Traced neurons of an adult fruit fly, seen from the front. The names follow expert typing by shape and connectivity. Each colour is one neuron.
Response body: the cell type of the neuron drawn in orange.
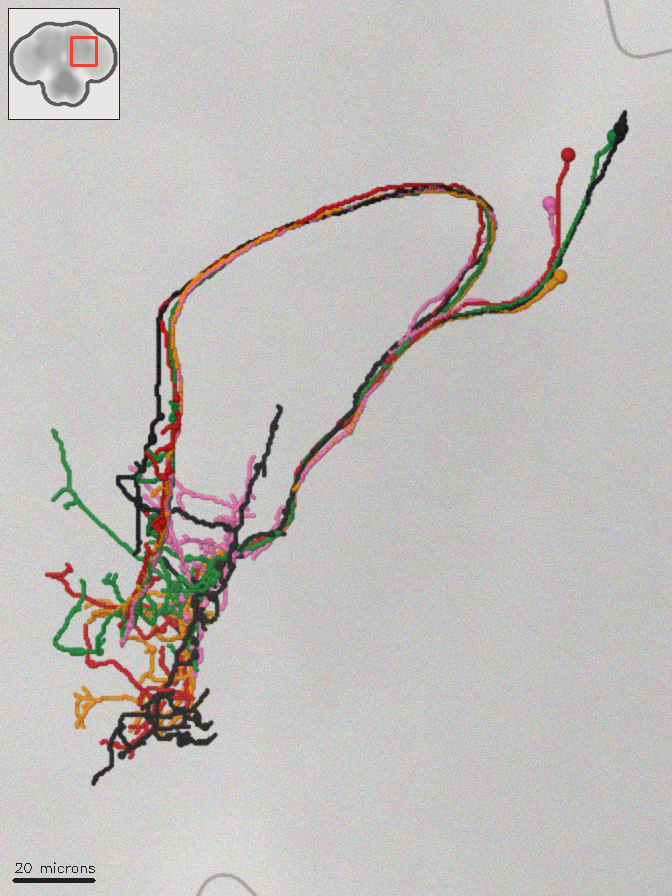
WED040_b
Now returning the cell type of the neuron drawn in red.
WED040_a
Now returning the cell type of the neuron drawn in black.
WED037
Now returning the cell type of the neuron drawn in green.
WED040_c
